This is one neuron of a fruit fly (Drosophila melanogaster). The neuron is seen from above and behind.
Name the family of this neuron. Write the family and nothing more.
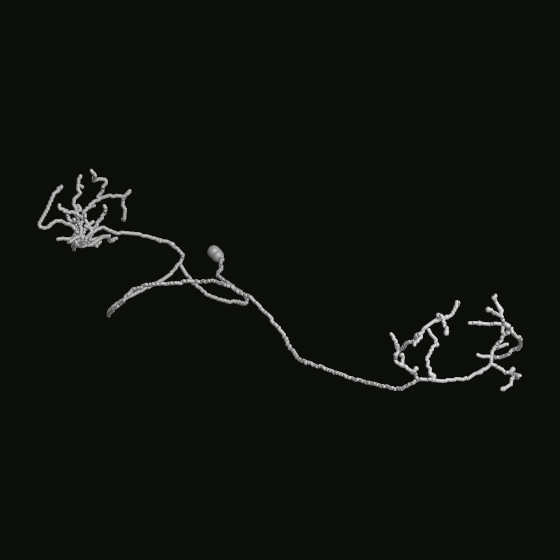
hemilineage ALv1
